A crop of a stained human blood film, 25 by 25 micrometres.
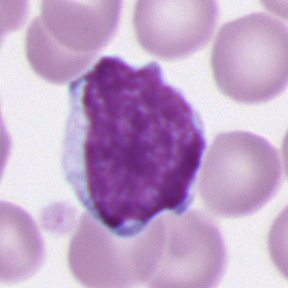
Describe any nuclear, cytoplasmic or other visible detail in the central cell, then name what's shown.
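Hmm, the outline here is irregular, somewhat angular rather than round. The nucleus has a shallow notch along its upper border. Its chromatin sits in dark clumps with paler streaks between them. I can't make out any distinct nucleoli. This is a typical lymphocyte.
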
